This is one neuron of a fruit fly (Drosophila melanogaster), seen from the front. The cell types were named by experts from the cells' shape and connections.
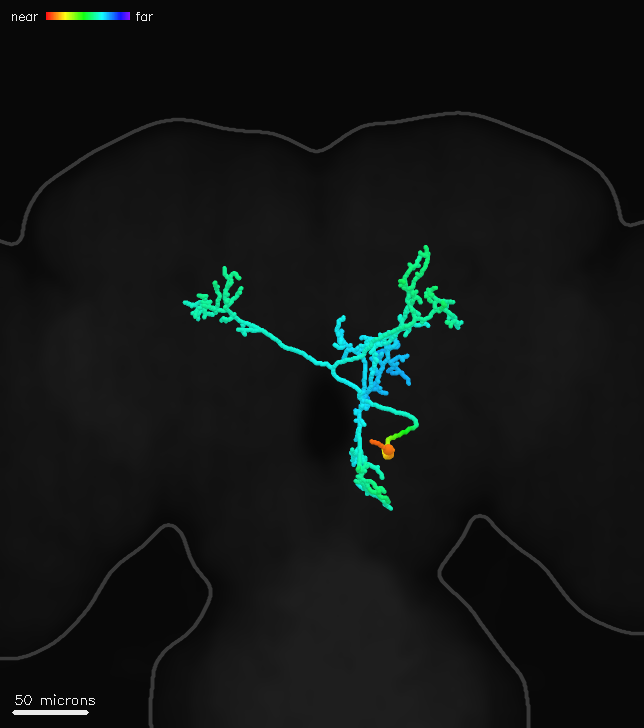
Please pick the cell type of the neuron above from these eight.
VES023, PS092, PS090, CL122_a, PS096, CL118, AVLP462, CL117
PS092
